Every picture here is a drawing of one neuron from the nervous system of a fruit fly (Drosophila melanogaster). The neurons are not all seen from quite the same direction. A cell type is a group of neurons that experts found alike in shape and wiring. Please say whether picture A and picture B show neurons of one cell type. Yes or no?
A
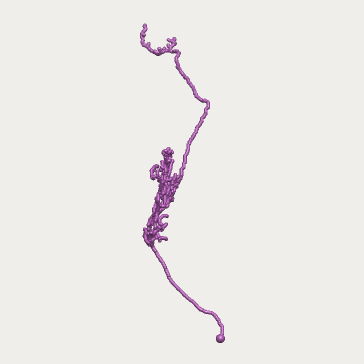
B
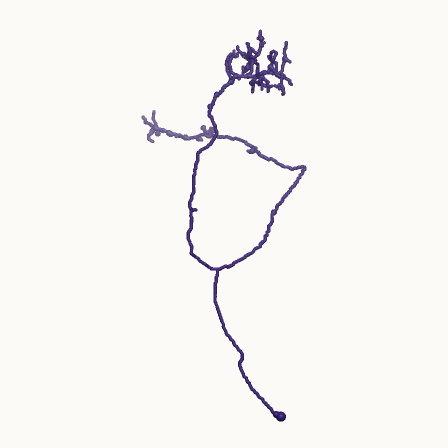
yes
